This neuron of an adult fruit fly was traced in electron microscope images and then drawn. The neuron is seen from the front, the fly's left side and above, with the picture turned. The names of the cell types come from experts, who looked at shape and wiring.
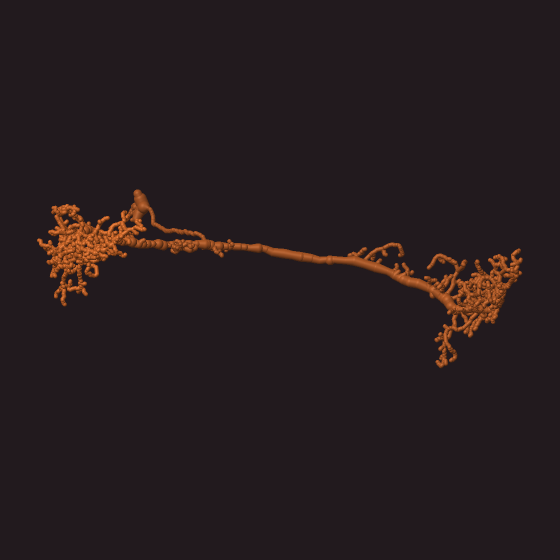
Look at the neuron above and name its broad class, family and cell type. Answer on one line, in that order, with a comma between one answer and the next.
central-brain intrinsic neuron, hemilineage LB0, SAD096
